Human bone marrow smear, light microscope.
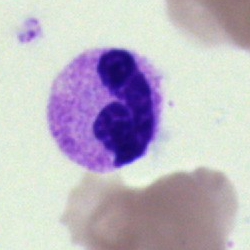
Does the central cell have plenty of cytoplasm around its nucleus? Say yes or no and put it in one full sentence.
Yes, there is a wide area of cytoplasm around the nucleus.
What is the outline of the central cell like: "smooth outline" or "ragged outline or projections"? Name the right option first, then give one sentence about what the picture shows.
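Smooth outline. The cell is round with a smooth, even edge.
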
